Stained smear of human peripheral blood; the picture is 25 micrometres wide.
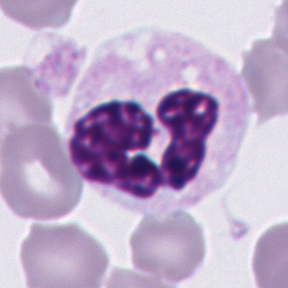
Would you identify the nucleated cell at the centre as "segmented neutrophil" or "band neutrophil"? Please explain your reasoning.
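This is a segmented neutrophil, not a band neutrophil. Taking the features in turn, the outline is roughly round and smooth. The chromatin is dark purple and coarsely clumped. The cytoplasm is plentiful and pale pink, with fine, faint lilac granules scattered through it.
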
